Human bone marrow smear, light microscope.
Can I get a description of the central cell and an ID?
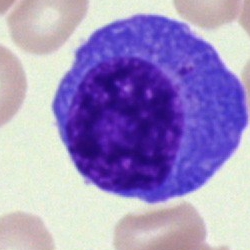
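Checking the outline: roughly round, with a slightly wavy edge. Next, the nucleus: off-centre, toward the left side. Then the chromatin: coarse and clumped. Finally, the cytoplasm: a paler zone lies alongside the nucleus on its right side. The cell is a plasma cell.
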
